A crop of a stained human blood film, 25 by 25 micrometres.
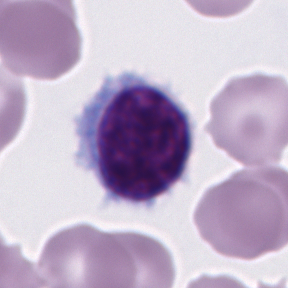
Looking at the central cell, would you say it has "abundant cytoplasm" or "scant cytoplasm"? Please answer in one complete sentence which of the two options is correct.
What cytoplasm the cell has forms just a narrow rim.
